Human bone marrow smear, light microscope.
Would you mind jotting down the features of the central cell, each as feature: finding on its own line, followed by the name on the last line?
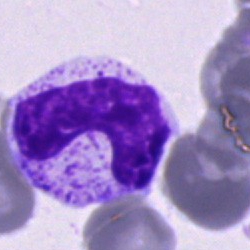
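Nucleus: thick curved band, bent like a horseshoe, opening toward the bottom
Chromatin: dense, deep purple, coarsely clumped
Outline: roughly round, smooth edge
Vacuoles: none in the cytoplasm
Cell type: band neutrophil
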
